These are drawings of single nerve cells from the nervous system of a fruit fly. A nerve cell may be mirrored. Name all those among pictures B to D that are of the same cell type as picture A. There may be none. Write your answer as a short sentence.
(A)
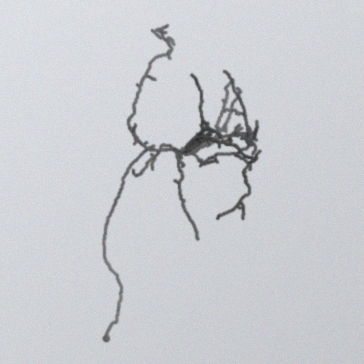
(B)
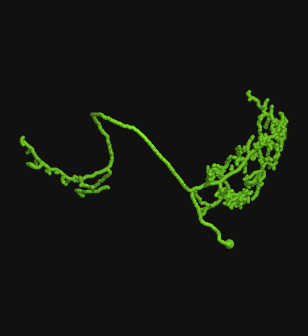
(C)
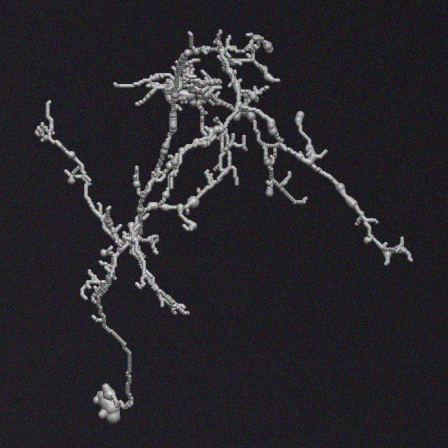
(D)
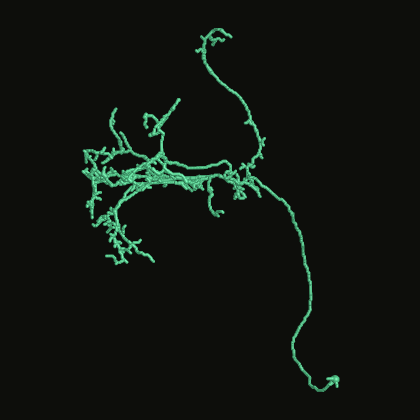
Picture D is of the same cell type.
